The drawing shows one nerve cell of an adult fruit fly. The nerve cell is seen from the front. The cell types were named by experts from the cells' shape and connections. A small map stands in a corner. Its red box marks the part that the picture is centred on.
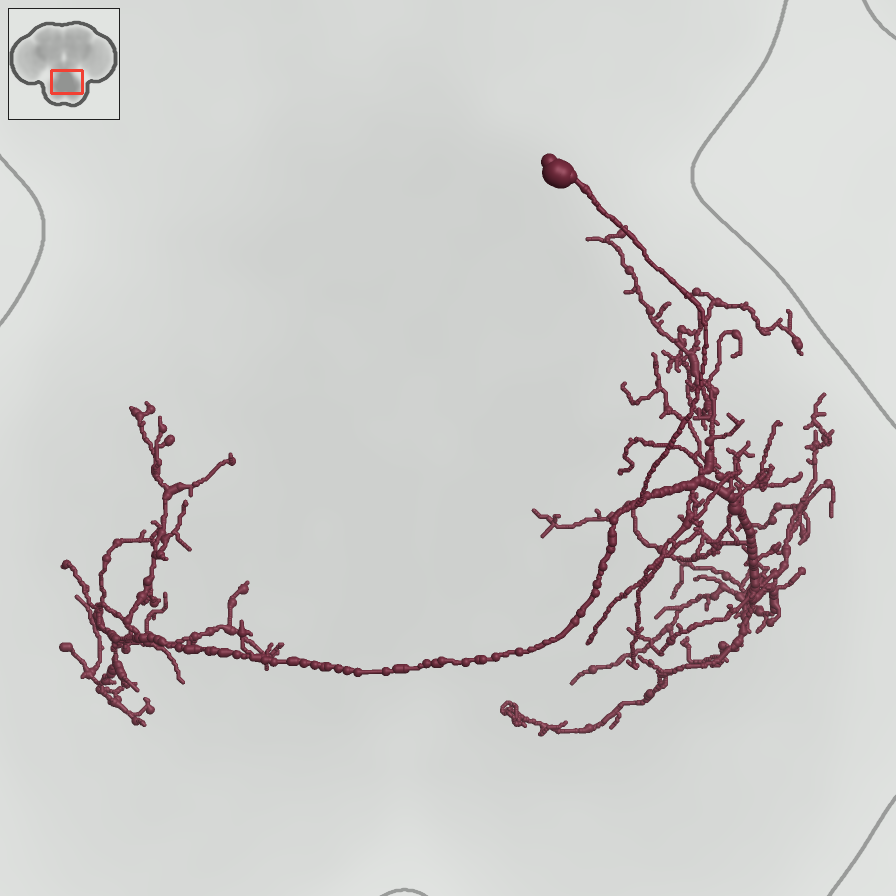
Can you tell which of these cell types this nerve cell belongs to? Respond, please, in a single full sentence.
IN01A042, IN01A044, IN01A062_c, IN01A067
The cell type designation of this nerve cell is IN01A042.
